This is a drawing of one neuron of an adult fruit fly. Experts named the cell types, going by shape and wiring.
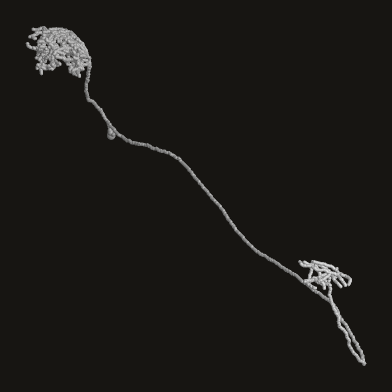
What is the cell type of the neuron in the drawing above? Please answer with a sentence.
The cell type is LC14a-2.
